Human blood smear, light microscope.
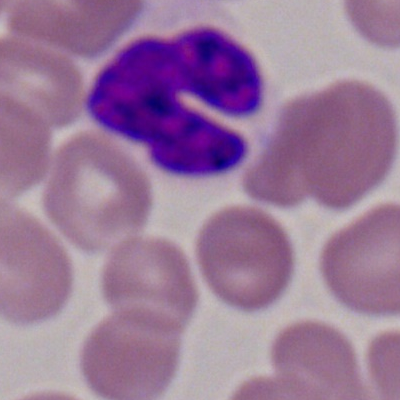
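Segmented neutrophil, the central cell in this stained blood smear: a narrow cleft cuts deeply into the nucleus from the right, splitting it into upper and lower parts that stay joined on the left. The chromatin is dense and dark purple, with darker clumps scattered through it. No distinct granules can be seen.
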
